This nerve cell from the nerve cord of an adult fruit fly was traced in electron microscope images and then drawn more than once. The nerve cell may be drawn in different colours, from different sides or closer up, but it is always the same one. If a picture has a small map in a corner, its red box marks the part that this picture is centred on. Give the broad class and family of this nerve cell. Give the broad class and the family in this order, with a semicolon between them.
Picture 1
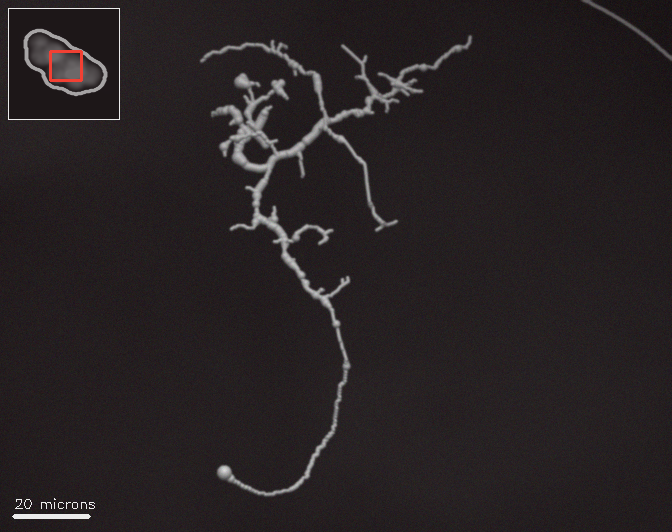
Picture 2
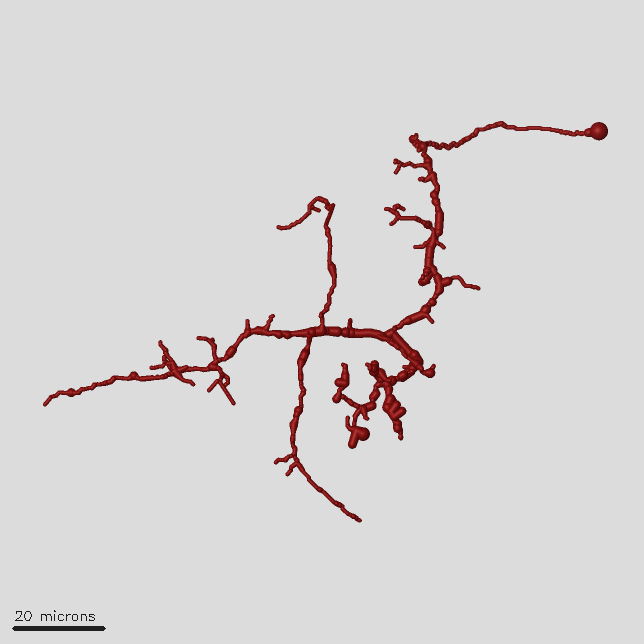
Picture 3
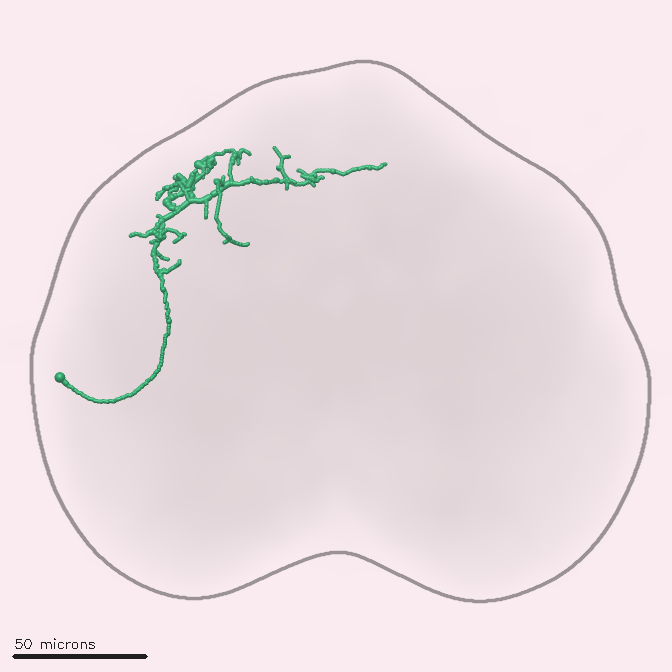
nerve-cord intrinsic neuron; hemilineage 03B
